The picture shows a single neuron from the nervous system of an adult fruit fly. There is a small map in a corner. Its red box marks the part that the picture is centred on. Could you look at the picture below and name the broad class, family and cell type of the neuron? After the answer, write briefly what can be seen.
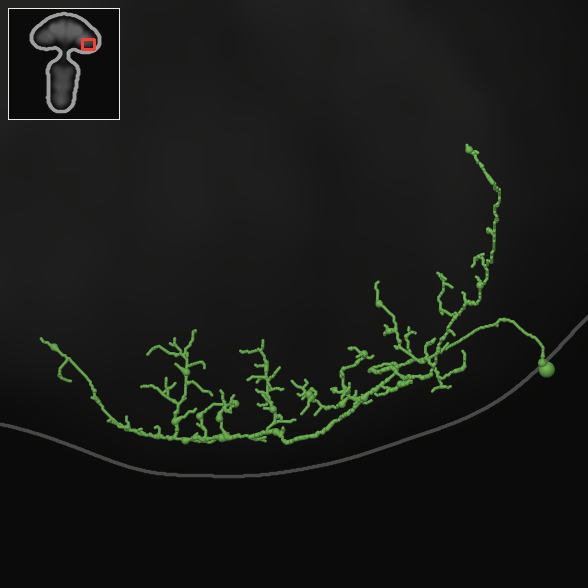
Its broad class is optic-lobe intrinsic neuron. Its family is Cm. It is of cell type Cm8. It is in the brain and does not reach the nerve cord. The picture shows dozens of branch ends.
